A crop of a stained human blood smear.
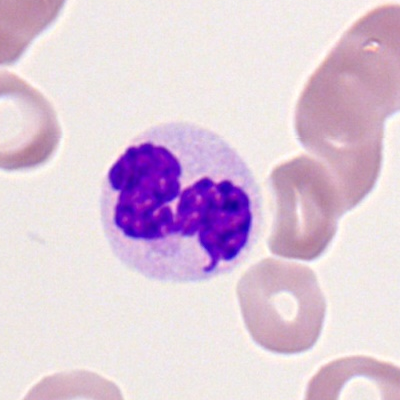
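Segmented neutrophil in a stained human blood smear under the light microscope. The nucleus is divided into two lobes, and its chromatin is dark purple and coarsely clumped. Pale pinkish-lilac cytoplasm holds fine, faint granules.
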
